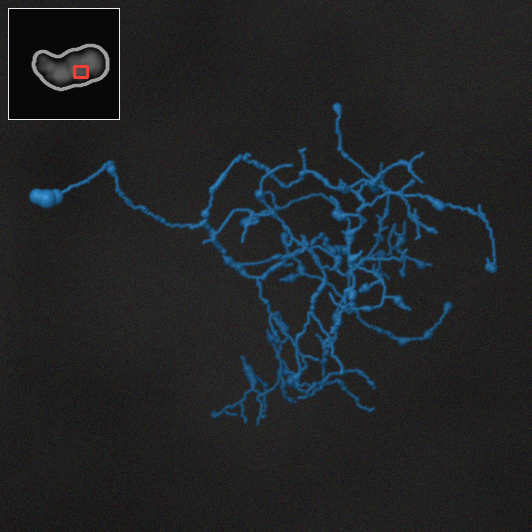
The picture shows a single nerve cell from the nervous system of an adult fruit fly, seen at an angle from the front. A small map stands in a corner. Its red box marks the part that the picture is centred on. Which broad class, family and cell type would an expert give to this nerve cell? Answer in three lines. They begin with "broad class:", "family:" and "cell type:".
broad class: central-brain intrinsic neuron
family: hemilineage ALl1_dorsal
cell type: lLN13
